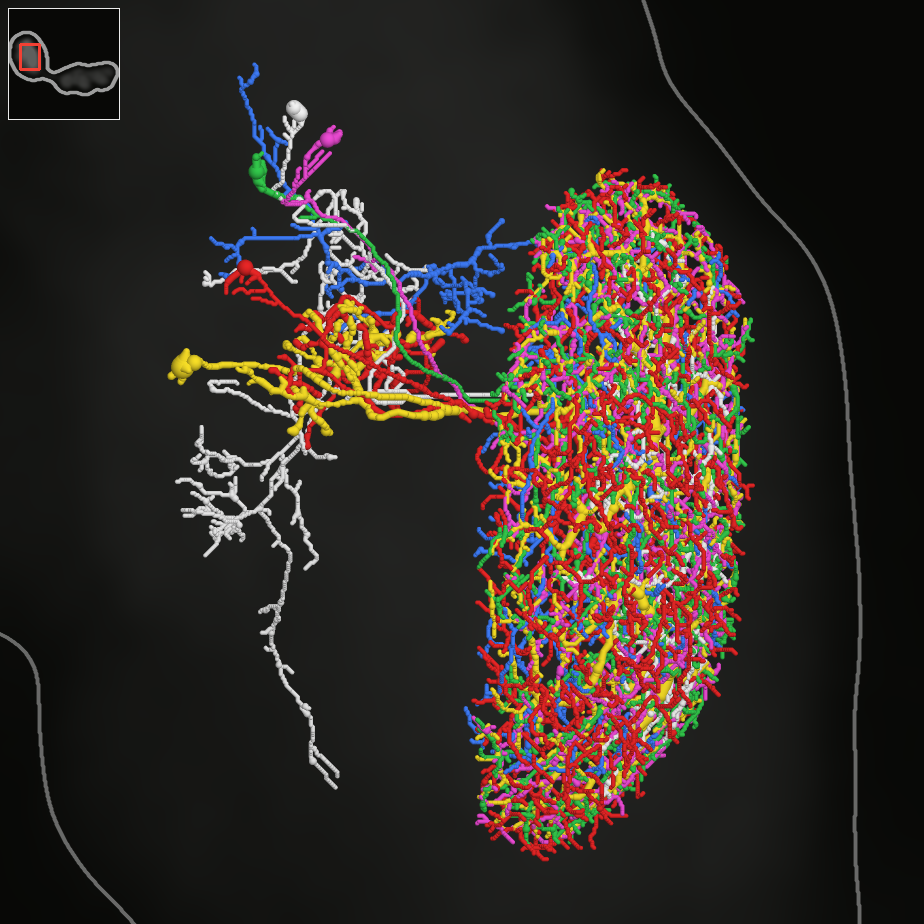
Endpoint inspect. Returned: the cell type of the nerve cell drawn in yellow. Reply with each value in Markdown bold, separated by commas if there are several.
**LT1c**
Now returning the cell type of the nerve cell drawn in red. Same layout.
**LT61a**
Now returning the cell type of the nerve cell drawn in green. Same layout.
**Li11a**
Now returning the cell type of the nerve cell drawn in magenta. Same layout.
**Li11b**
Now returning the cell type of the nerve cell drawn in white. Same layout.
**LoVP108**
